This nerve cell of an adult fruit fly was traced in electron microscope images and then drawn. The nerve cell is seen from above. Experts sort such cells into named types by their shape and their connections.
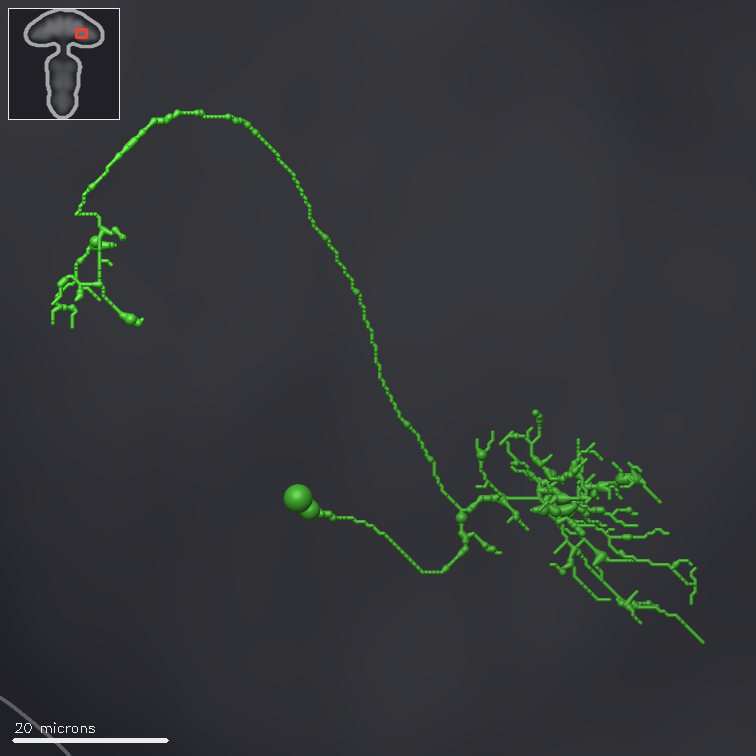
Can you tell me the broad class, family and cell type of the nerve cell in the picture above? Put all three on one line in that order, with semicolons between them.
optic-lobe intrinsic neuron; MeLo; MeLo4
